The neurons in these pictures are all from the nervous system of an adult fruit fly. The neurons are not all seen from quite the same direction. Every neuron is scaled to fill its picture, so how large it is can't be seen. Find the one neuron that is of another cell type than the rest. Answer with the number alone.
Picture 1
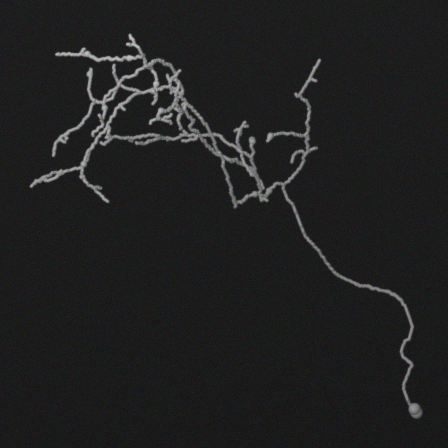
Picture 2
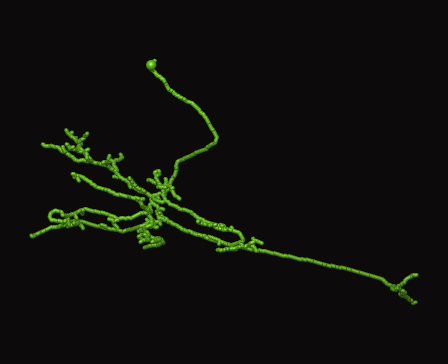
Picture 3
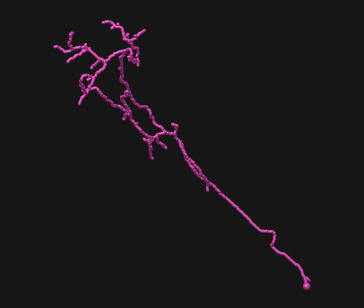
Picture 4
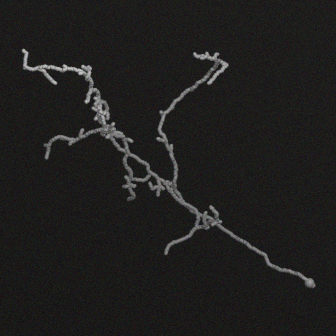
2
